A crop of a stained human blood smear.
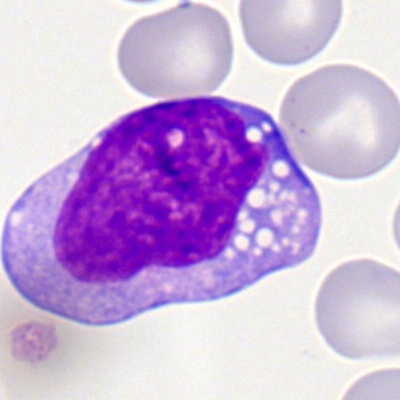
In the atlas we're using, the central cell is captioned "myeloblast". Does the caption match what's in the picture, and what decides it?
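First, the cytoplasm: it is abundant and pale grey-blue. Second, what it holds: a dusting of fine, faint lilac granules, and numerous small clear vacuoles clustered on the right side of the cell. Third, the surroundings: a red cell touches the upper edge of the cell.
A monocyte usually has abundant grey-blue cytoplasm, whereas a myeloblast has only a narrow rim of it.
Measured against that, the abundant pale grey-blue cytoplasm here speaks for monocyte and against myeloblast. So the name myeloblast does not fit, and this central cell is a monocyte.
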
